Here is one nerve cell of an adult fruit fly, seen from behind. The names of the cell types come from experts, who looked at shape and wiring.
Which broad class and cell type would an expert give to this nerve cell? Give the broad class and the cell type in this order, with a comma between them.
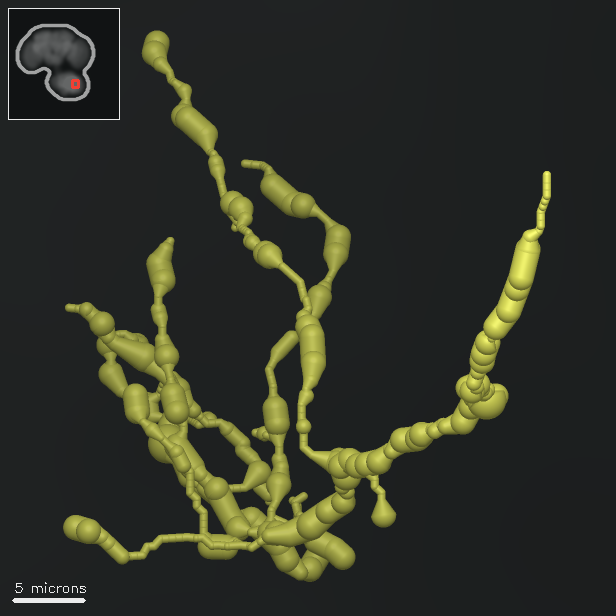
sensory neuron entering the nerve cord, SNxx23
